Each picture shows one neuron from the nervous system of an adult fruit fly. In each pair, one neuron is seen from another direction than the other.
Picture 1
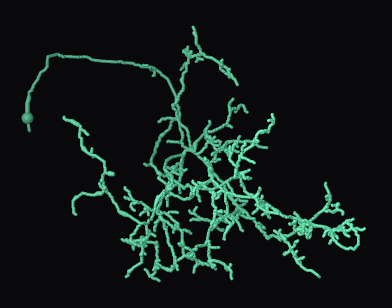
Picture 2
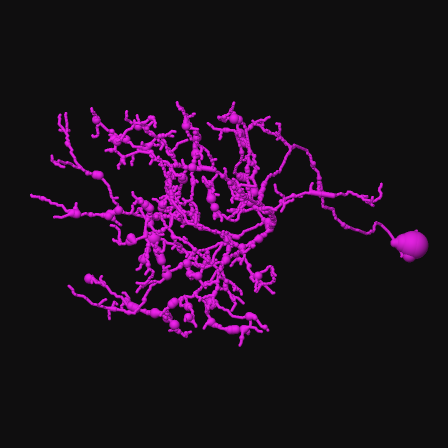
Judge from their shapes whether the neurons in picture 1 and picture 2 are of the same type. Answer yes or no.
yes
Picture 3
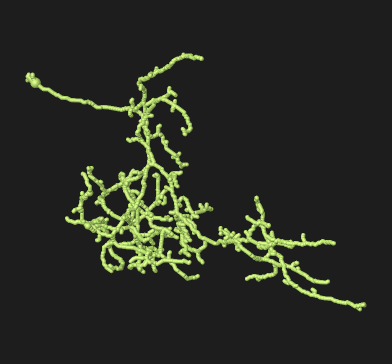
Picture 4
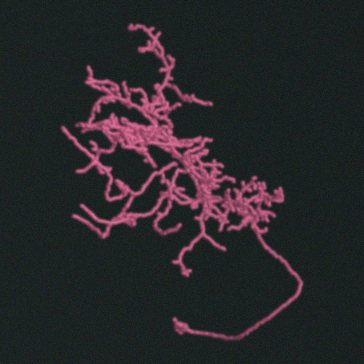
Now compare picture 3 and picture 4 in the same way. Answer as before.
yes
